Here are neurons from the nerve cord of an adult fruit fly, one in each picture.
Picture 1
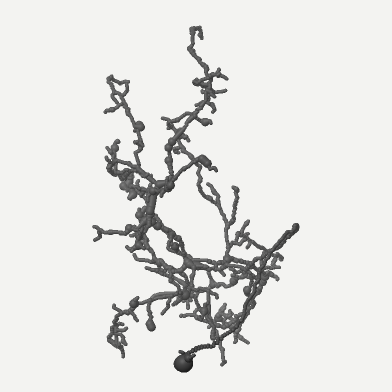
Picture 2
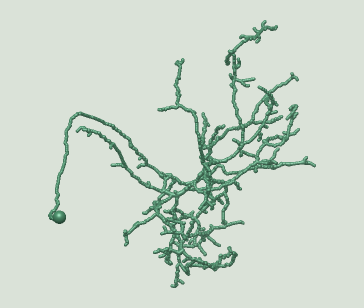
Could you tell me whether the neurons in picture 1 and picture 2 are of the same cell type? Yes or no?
yes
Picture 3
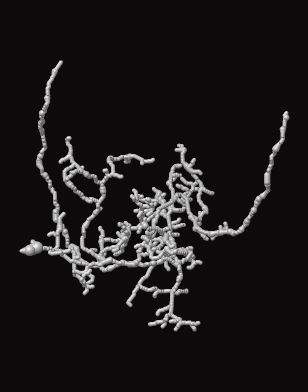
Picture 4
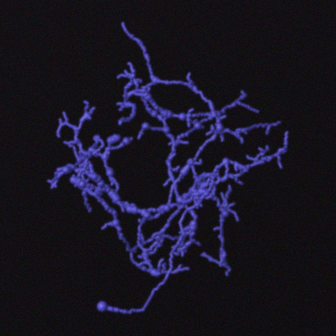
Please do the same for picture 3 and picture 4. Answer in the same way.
no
